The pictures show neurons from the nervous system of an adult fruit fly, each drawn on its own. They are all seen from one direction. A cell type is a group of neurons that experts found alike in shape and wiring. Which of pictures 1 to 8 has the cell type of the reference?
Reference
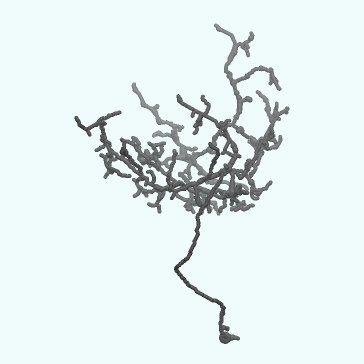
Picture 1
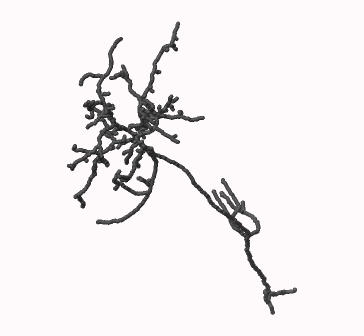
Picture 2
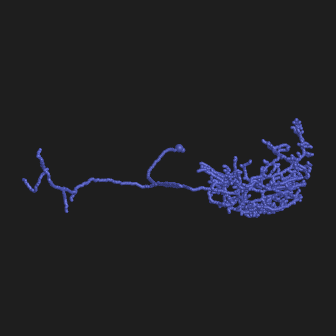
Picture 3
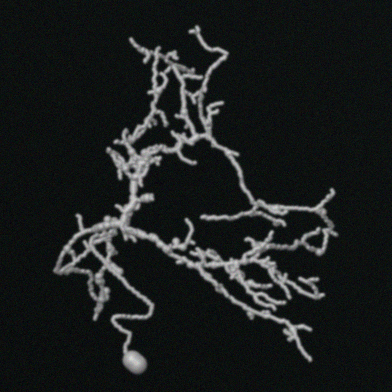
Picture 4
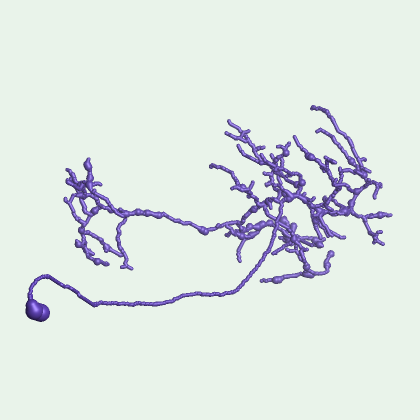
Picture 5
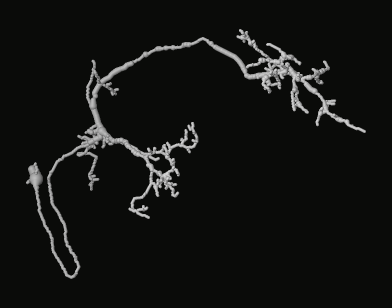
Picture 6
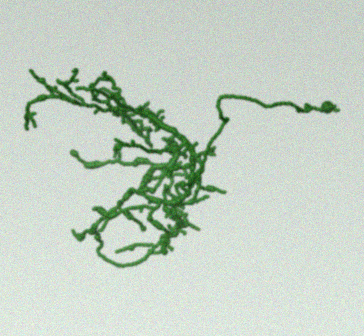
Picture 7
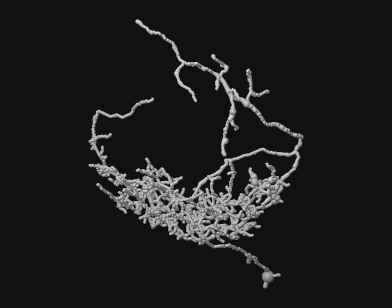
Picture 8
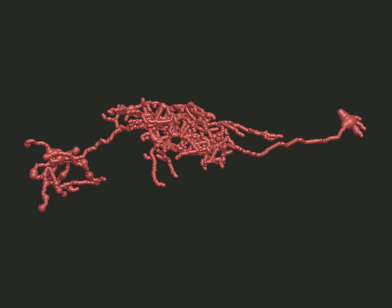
Picture 6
